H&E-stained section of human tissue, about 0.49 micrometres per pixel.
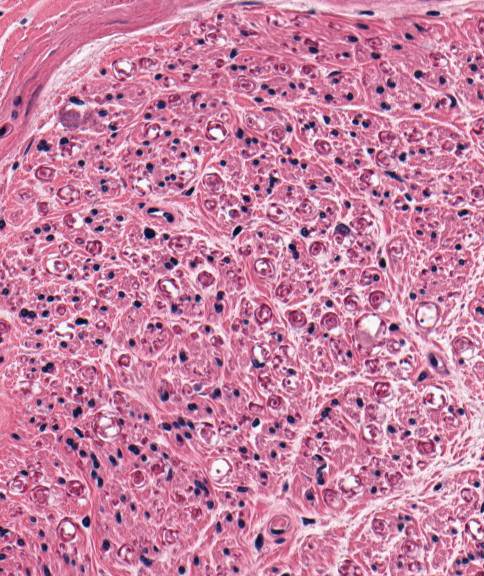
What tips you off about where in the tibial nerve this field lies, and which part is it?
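You've got a nerve fascicle here. Many of the round profiles show a clear halo around a central eosinophilic body.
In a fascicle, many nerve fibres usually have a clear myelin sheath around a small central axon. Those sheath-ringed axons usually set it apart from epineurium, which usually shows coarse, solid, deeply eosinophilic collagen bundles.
Across the top left corner runs a diagonal band of pink fibres cut along their length. There's no epithelium, gland, fat cell or large empty lumen anywhere.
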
